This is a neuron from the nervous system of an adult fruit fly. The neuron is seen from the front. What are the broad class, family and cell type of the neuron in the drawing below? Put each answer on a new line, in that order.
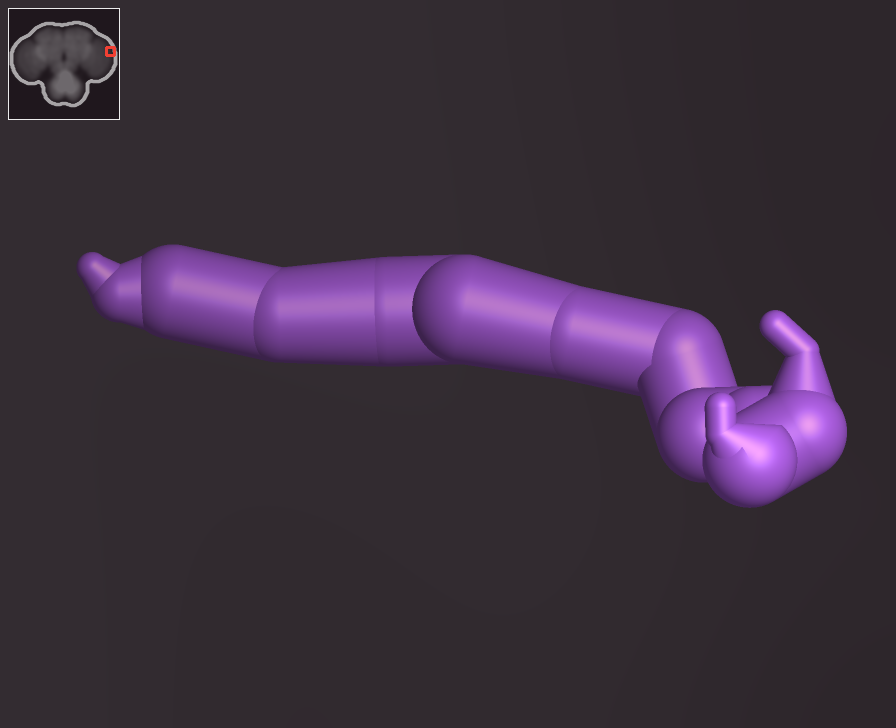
photoreceptor or other optic-lobe sensory neuron
class visual
R1-R6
